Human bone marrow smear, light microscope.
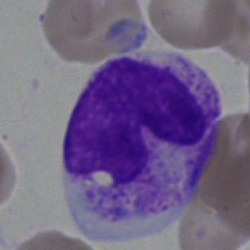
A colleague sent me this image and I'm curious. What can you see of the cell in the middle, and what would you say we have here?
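Smoothly rounded to oval, the cell outline has no surface projections. Its pale blue-grey cytoplasm is widest below the nucleus and holds scattered fine purple granules. One clear round vacuole lies at the lower left edge of the nucleus. The cell is a metamyelocyte.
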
